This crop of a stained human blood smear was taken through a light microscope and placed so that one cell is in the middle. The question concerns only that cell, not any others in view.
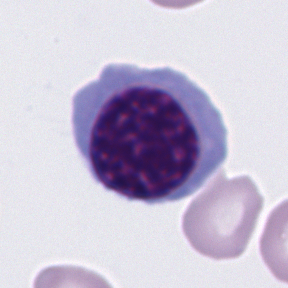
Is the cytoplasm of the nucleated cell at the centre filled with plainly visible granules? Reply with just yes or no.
No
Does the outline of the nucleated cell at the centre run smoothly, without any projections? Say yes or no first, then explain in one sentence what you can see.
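No. The cell outline is irregular, with small angular bumps along the top edge.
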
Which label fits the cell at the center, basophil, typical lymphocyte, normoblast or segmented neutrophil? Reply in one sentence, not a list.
This crop is built around a normoblast at its centre.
